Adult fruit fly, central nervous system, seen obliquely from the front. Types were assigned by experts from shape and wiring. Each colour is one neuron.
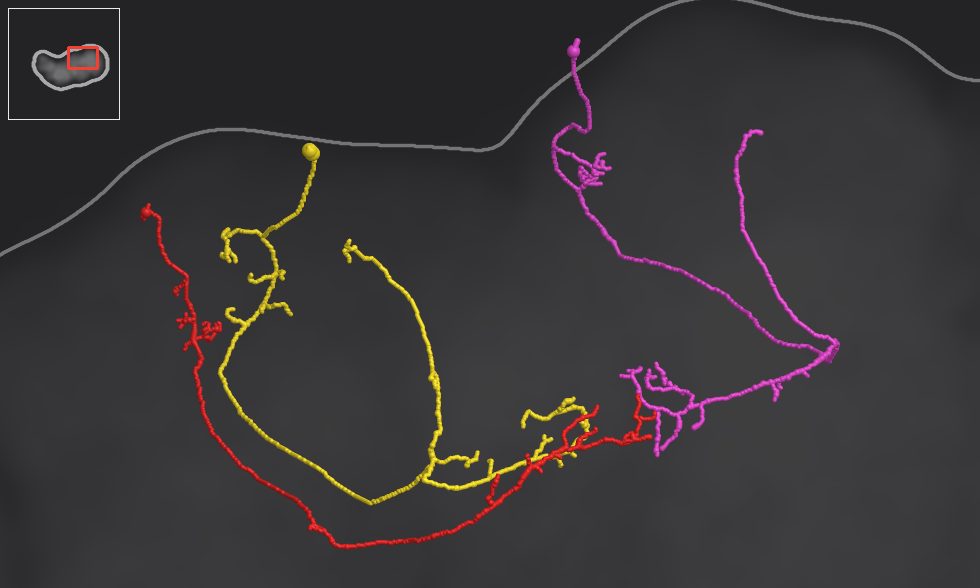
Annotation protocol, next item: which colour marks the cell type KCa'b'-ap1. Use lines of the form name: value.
colour: magenta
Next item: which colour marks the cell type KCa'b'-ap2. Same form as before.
colour: yellow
